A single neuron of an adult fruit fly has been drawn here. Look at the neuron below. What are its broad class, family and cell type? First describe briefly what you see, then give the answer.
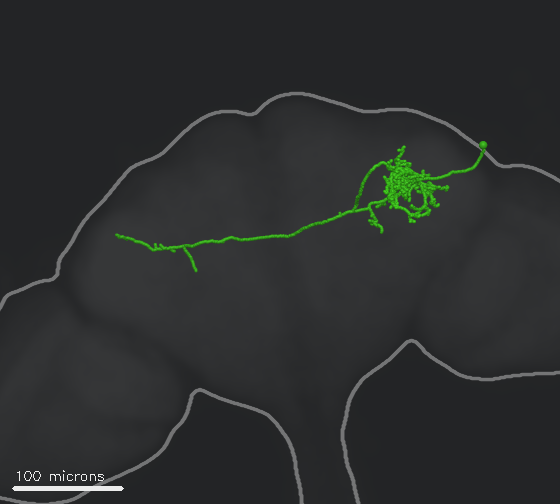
It lies in the brain. The cell body is at the upper right of the picture. From left to right in the picture it spans about 350 microns. This is a central-brain intrinsic neuron. The family is hemilineage LHl2_ventral. It is of cell type AVLP069_a.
